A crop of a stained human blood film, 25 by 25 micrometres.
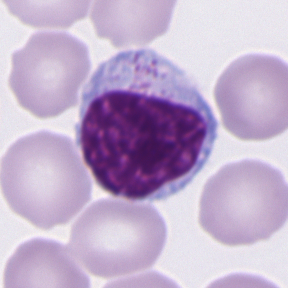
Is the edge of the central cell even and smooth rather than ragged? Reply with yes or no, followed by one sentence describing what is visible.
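Yes. The cell outline is round and smooth.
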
